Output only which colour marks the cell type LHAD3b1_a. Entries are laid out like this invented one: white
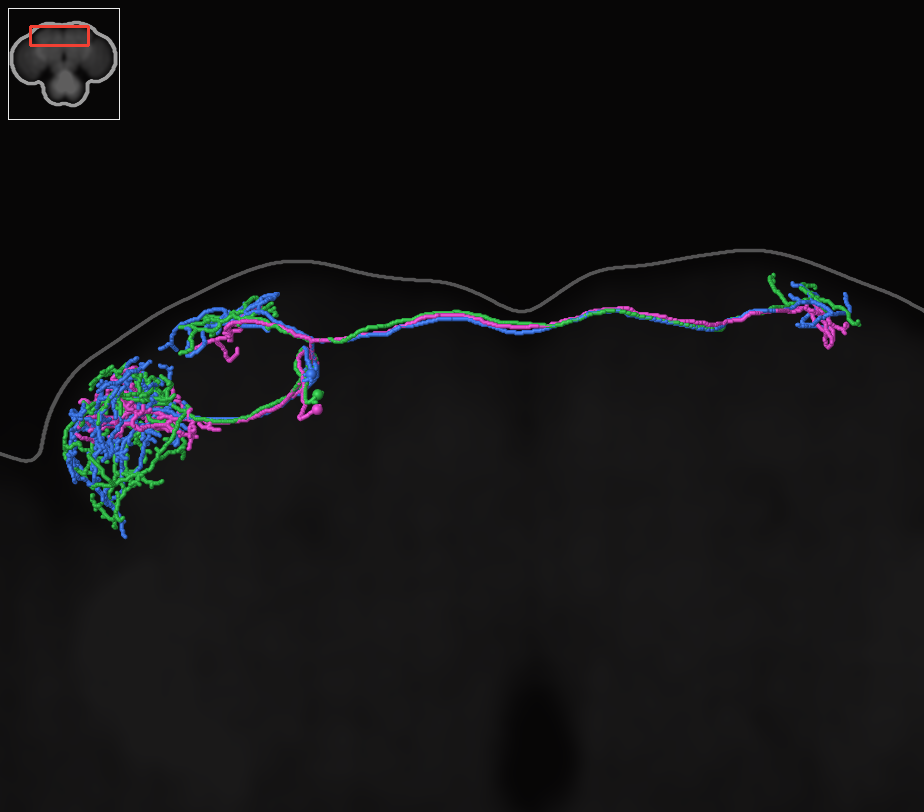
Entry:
green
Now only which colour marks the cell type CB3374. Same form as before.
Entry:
blue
